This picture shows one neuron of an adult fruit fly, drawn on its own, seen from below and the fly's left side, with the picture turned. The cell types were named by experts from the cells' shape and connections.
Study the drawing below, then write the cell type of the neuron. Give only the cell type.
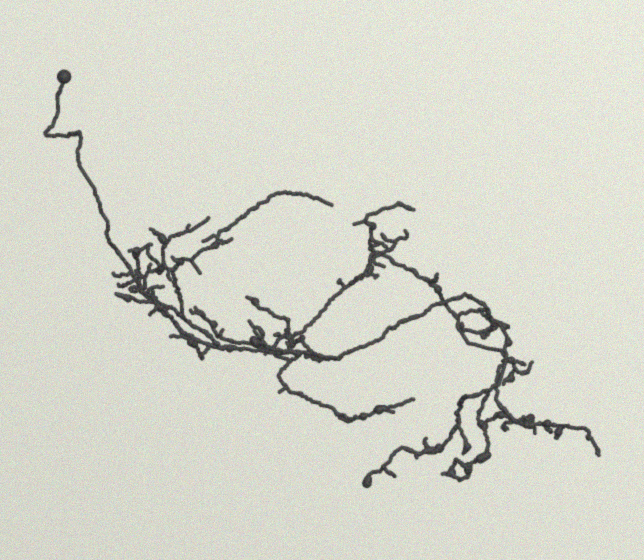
SLP115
